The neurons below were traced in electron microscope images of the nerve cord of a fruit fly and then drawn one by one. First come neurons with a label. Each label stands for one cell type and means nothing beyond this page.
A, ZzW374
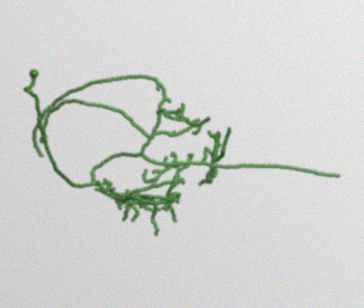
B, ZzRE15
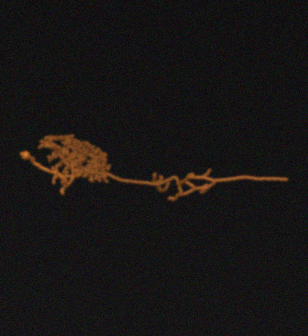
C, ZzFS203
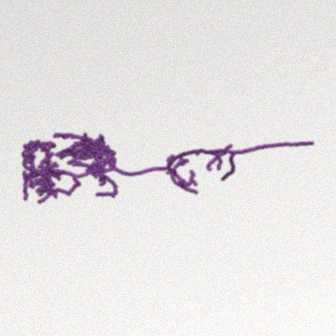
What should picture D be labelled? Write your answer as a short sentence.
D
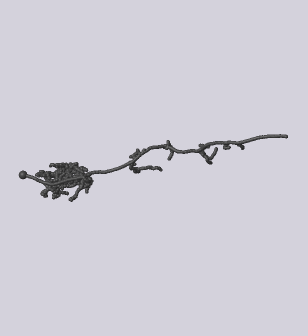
It belongs to ZzFS203.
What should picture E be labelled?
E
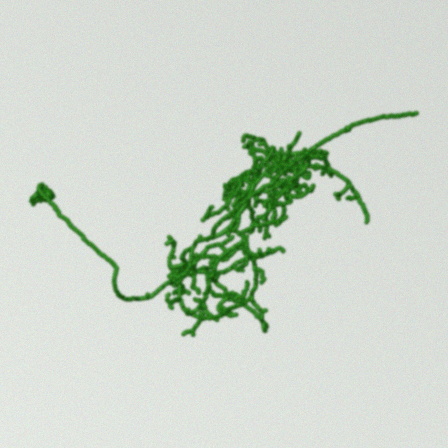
It belongs to ZzFS203.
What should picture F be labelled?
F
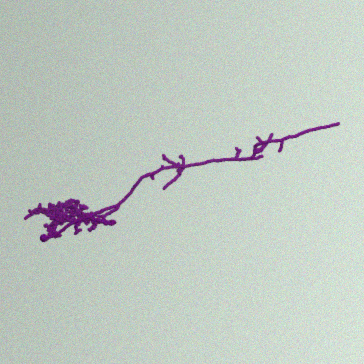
It belongs to ZzRE15.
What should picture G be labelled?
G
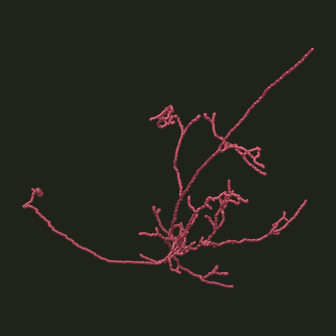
It belongs to ZzW374.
